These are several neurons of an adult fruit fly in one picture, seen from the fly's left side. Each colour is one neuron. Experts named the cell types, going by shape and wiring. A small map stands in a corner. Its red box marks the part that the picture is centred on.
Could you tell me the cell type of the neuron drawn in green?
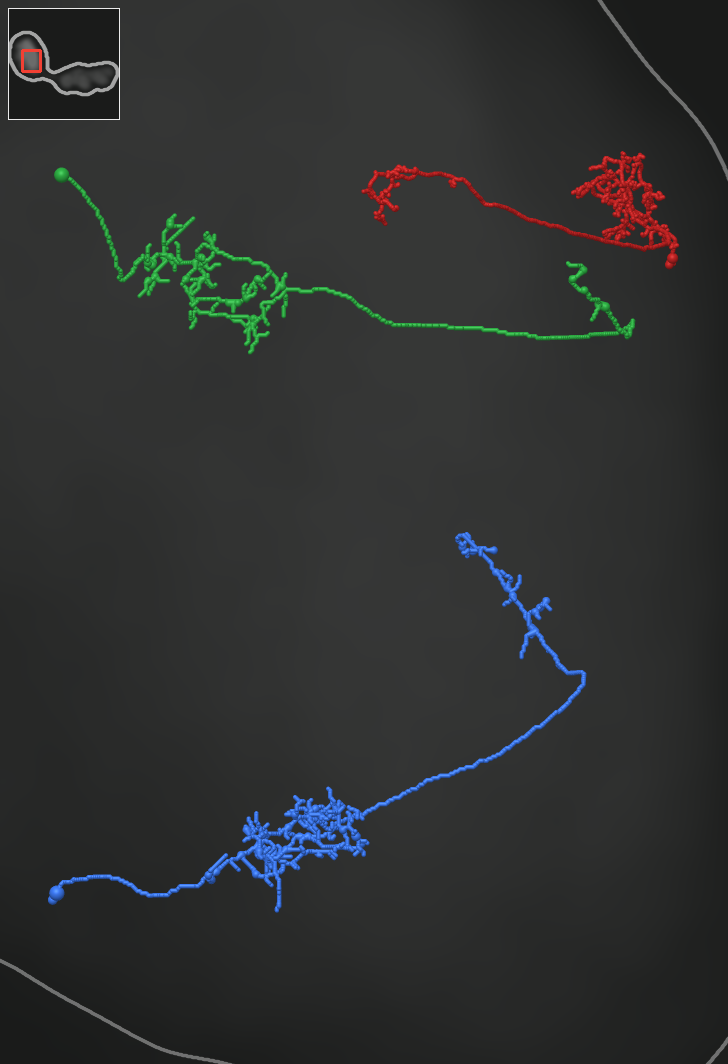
Tm5c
